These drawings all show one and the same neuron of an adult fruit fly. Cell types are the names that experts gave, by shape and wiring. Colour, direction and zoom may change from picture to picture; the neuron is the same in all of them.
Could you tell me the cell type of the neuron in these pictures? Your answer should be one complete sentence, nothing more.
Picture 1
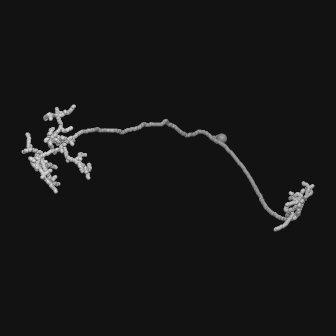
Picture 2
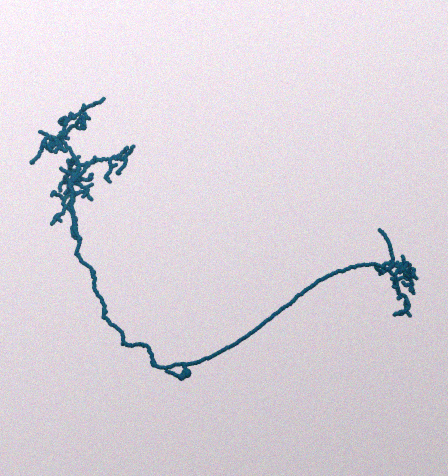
This neuron is typed as MeLo3b.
